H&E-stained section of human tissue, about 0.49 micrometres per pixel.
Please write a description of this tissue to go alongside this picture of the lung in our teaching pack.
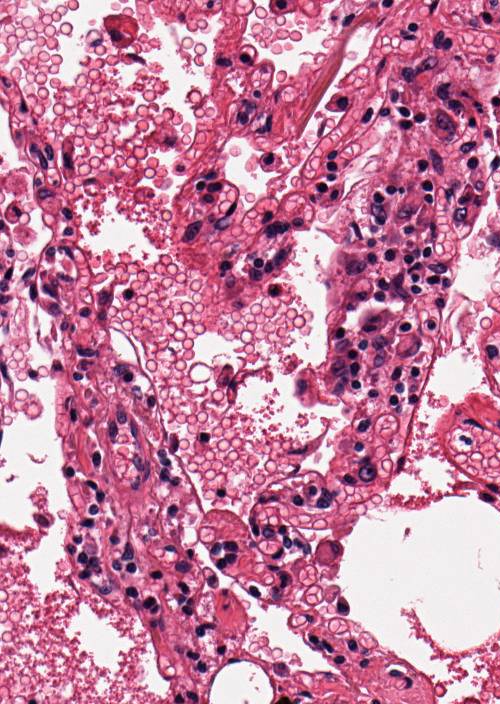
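Free red blood cells fill many of the spaces between the septa, most notably at the left and in the centre. At the lower right lies a large, round, clear space that is empty. Glands are absent from the field.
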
